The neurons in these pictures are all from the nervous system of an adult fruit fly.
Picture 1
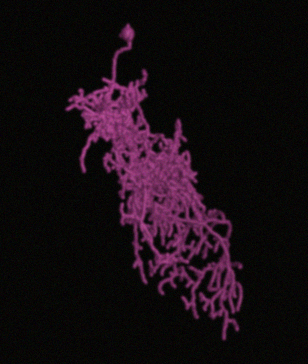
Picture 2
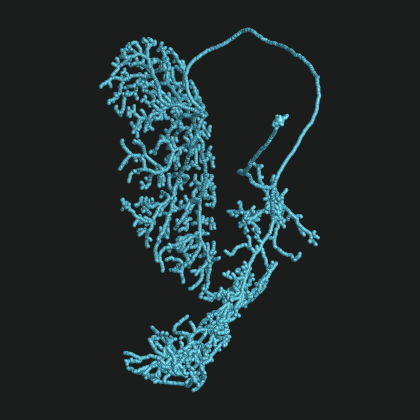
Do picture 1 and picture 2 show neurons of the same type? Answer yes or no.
no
